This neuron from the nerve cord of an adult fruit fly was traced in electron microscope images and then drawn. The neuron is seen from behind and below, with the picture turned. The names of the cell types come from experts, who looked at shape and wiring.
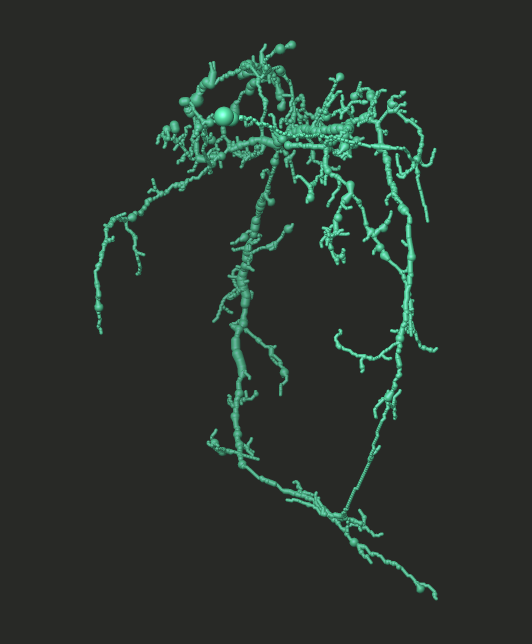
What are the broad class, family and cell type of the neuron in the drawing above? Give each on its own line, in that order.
nerve-cord intrinsic neuron
hemilineage 03A
IN03A058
